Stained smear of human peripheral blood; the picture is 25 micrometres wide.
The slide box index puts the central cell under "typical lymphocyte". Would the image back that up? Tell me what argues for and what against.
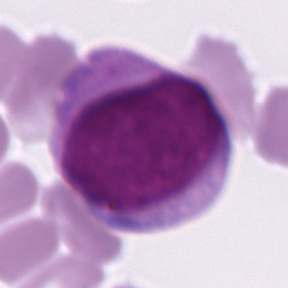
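Item one, size: the cell is about 16 micrometres across. Item two, nucleus: oval, about 15 by 11 micrometres, with a smooth outline and no indentation or lobes. Item three, cytoplasm: no distinct granules and no vacuoles. Item four, surface: smooth, without projections or blebs, with red cells lying against the left side.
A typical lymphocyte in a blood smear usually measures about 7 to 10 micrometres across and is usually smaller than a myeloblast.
At about 16 micrometres, this cell lies above that range, which counts against typical lymphocyte.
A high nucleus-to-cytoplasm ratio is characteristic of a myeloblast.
A nucleus of about 15 by 11 micrometres inside a cell about 16 micrometres across agrees with that, and so speaks for myeloblast.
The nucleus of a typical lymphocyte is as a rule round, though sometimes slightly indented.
The smooth, unindented oval nucleus sets neither name clearly apart from the other. Typical lymphocyte does not fit; the cell is a myeloblast.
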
